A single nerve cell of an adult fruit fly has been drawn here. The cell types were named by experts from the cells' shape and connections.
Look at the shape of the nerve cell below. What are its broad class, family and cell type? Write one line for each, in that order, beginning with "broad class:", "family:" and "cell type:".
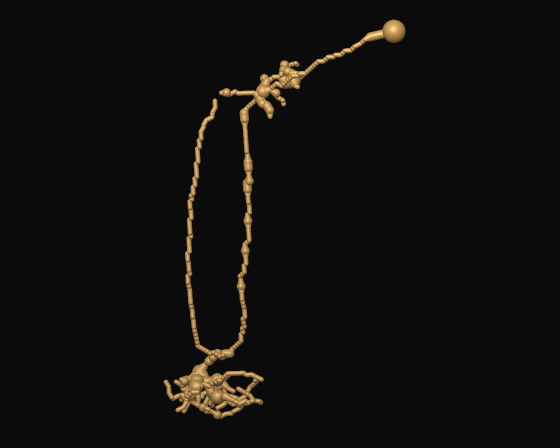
broad class: optic-lobe intrinsic neuron
family: T
cell type: T4a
